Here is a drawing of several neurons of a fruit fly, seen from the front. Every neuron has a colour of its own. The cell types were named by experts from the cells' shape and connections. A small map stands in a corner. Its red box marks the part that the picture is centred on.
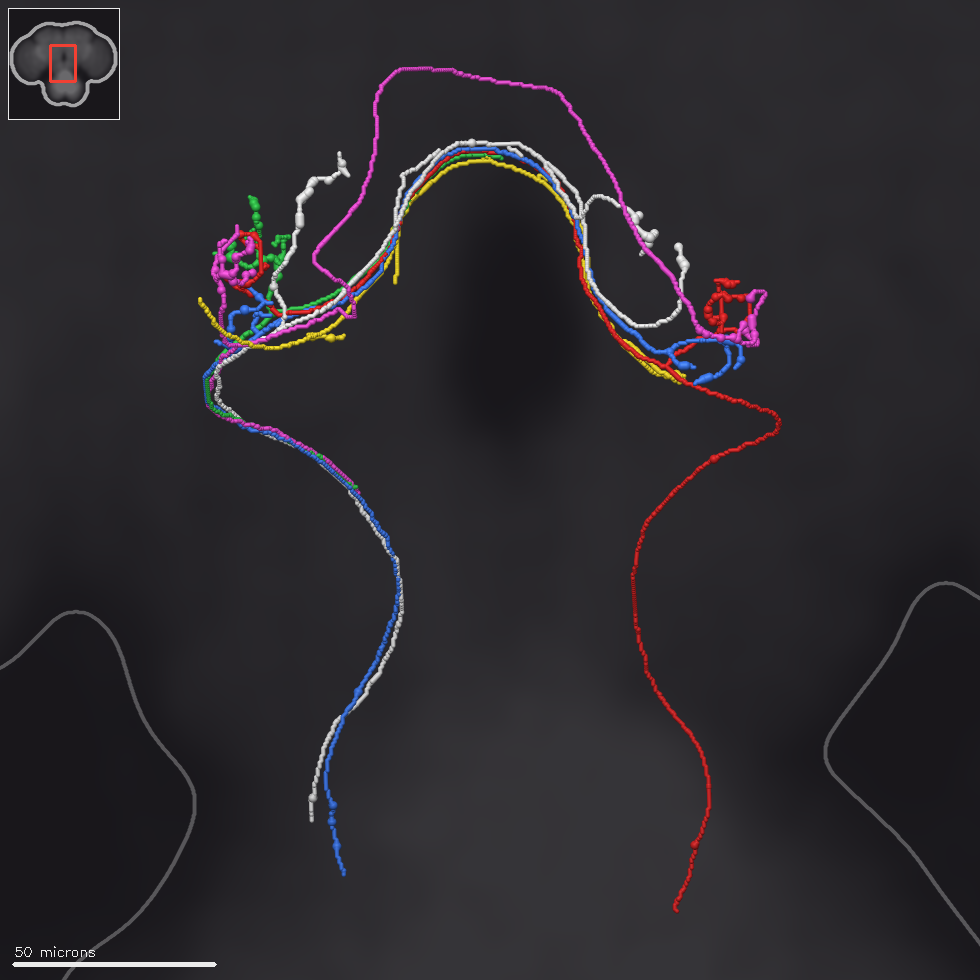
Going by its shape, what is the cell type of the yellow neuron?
ORN_VM4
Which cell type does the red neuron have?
ORN_VC2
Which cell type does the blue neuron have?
ORN_VA4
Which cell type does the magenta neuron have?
ORN_VA7l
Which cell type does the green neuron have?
ORN_VC1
